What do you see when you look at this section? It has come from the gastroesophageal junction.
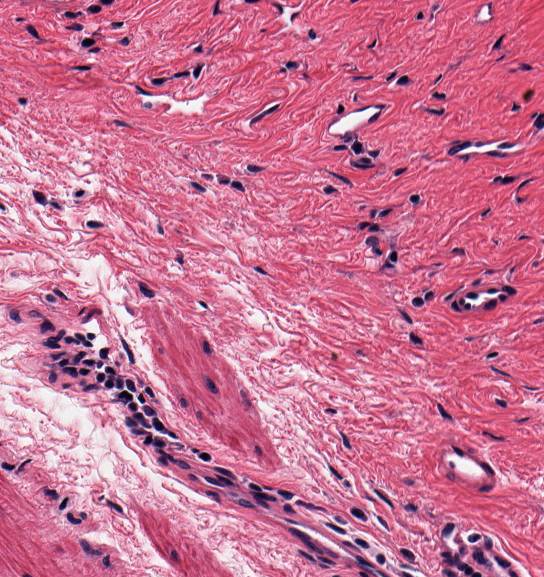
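Stromal nuclei in this section are sparse, small and spindle-shaped, lying singly between the fibres. Small thin-walled vessels with empty, open lumens are scattered chiefly through the upper and right parts of the field. Toward the lower left the fibrous tissue becomes paler, looser and wispy, with white clefts. There, small dark nuclei are packed in an elongated band along a pale cleft.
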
